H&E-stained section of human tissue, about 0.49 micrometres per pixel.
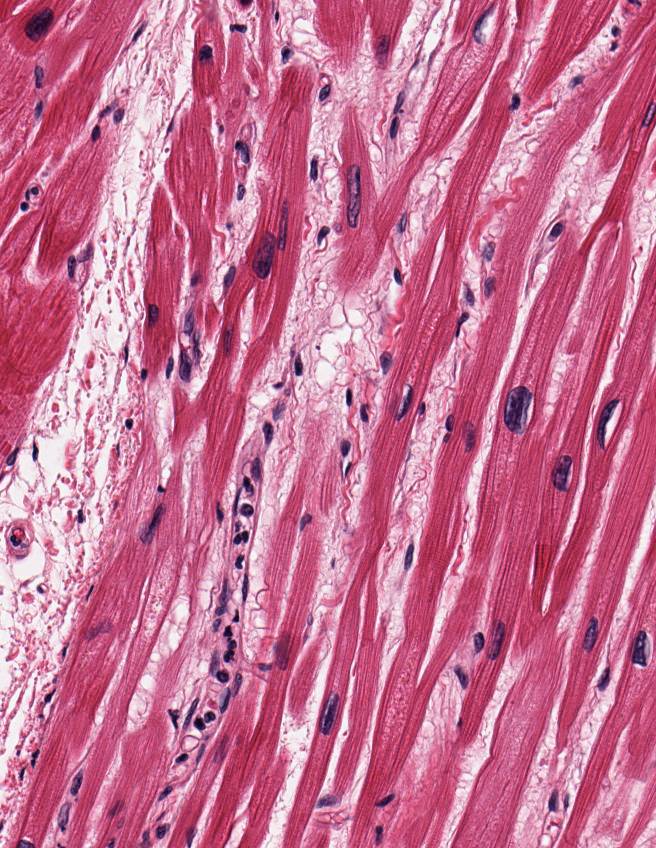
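Atrial appendage of the heart, H&E. Muscle fibres branch and join neighbouring fibres; nuclei oval, central. Pale, loose, finely vacuolated connective tissue between fibres, widest left and centre. Lower centre: narrow vessel with small, round, dark nuclei, running parallel to fibres.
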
